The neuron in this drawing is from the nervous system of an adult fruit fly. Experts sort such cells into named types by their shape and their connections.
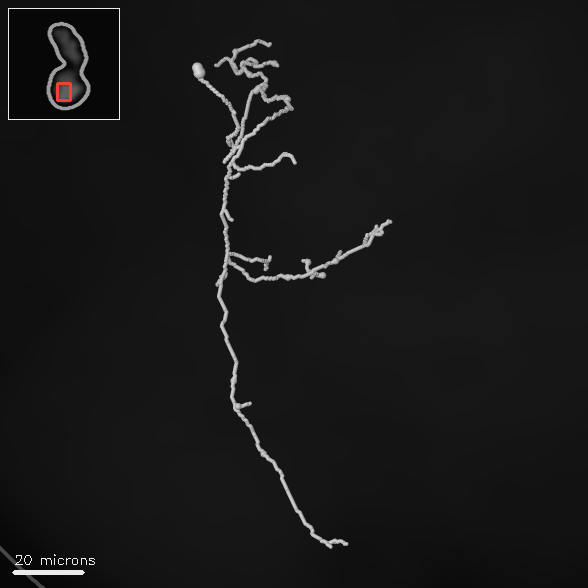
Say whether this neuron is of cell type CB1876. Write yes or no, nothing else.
yes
